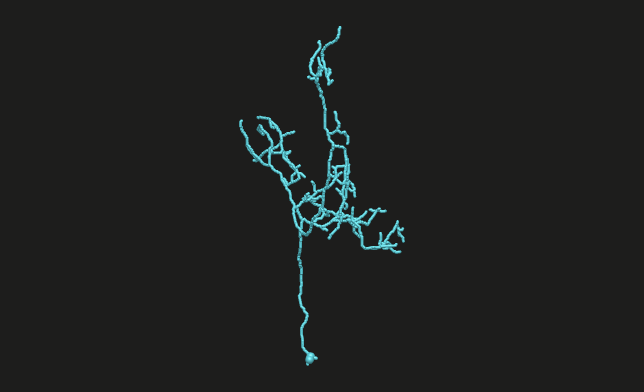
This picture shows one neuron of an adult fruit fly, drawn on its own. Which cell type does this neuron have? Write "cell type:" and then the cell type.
cell type: GNG428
